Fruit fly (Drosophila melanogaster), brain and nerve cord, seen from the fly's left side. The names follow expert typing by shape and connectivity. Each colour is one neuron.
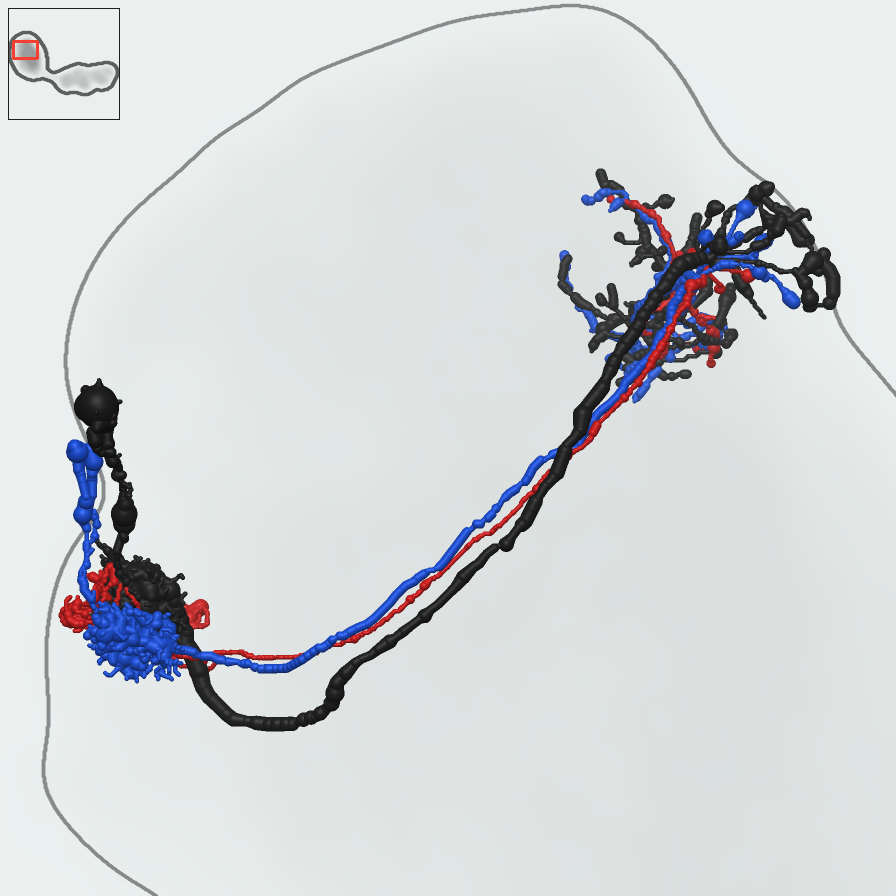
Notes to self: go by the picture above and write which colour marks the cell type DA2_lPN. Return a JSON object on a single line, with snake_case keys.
{"colour": "red"}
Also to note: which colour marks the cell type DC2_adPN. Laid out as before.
{"colour": "blue"}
